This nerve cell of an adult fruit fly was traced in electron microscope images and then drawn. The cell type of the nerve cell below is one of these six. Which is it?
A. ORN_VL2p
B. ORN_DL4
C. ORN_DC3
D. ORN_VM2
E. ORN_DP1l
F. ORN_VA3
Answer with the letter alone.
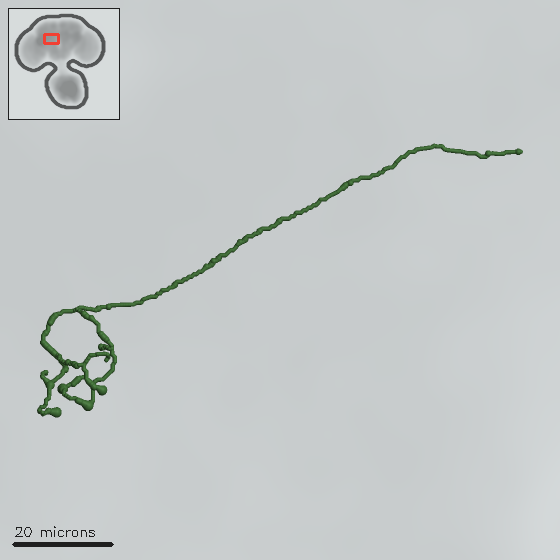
A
